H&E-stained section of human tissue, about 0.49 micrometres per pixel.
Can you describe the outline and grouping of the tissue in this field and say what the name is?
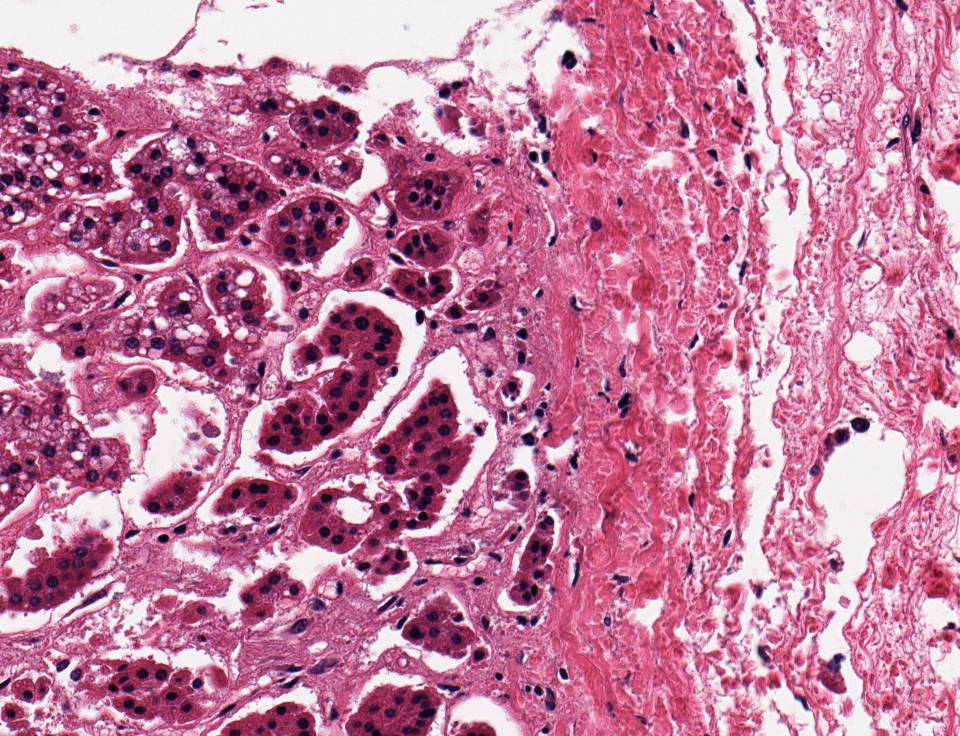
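Cells in small rounded or irregular nests and short cords, divided by thin stromal strands. Nest-cell nuclei round, dark, fairly uniform. Upper left: cells with many small clear cytoplasmic vacuoles. Right band: pink collagen fibres running mainly top to bottom. Tissue: adrenal gland.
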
